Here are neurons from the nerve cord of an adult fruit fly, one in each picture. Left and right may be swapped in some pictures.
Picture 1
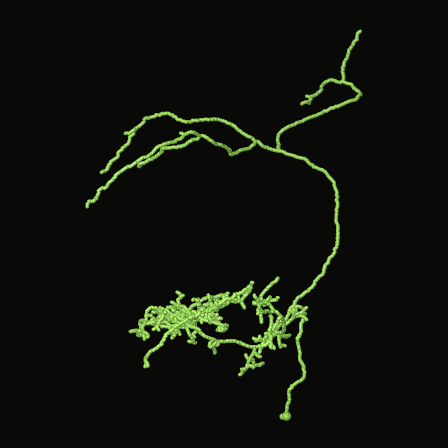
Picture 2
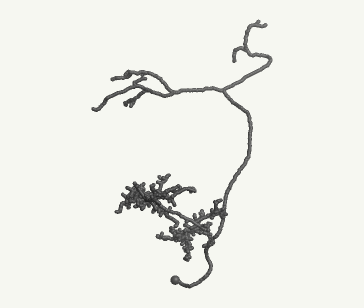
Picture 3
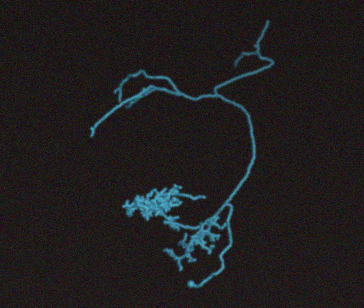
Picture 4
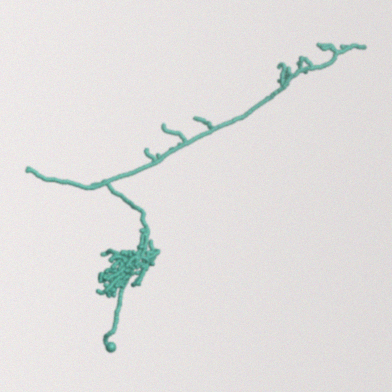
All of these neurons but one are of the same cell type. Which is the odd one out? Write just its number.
4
